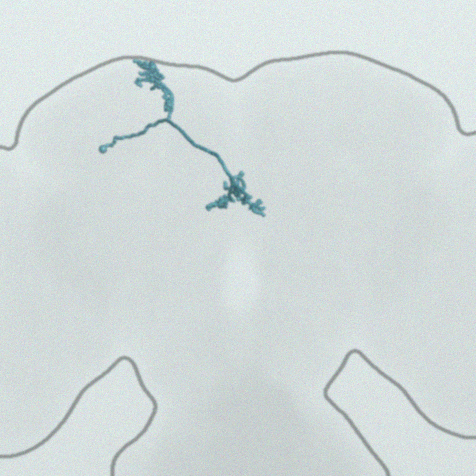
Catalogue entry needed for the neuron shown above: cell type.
FB1E_b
